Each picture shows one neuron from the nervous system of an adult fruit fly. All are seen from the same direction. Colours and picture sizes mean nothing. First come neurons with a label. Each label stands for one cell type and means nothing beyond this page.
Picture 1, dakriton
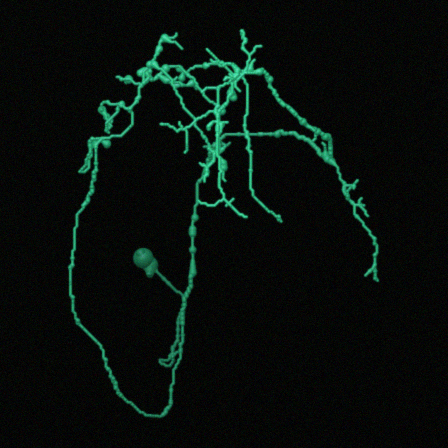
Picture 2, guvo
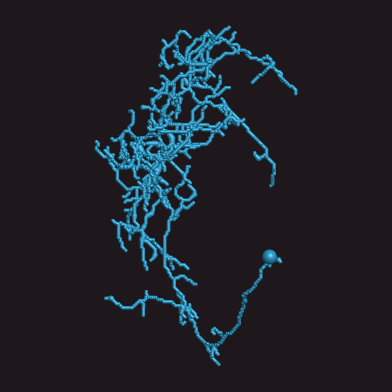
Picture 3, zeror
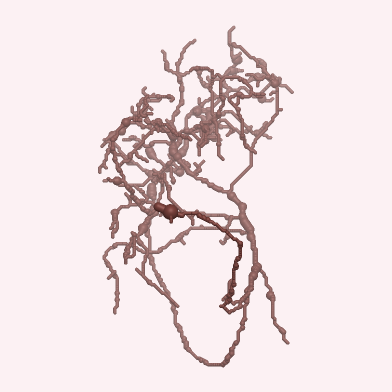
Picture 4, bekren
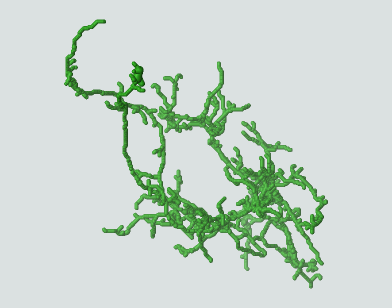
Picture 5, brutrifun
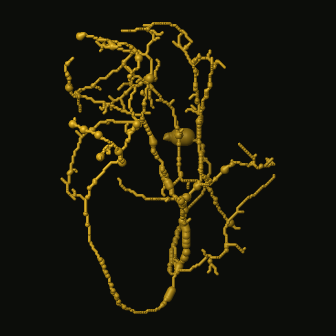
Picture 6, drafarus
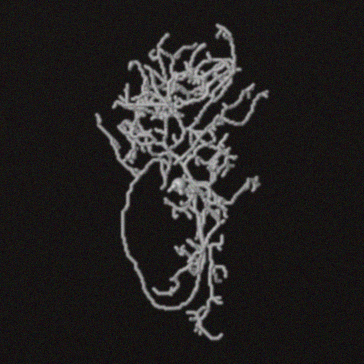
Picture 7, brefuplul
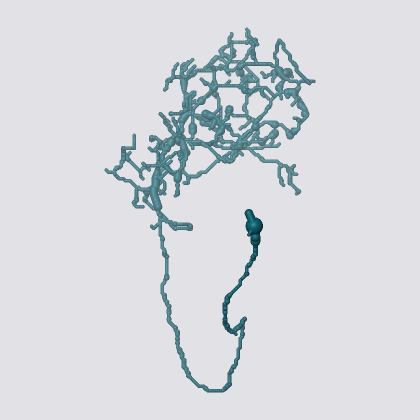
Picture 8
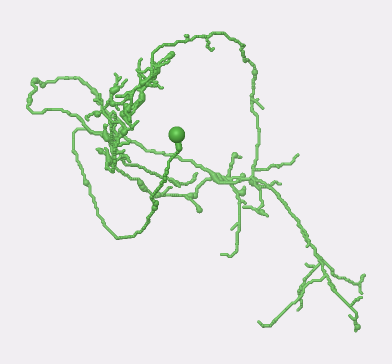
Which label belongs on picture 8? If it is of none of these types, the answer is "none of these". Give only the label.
none of these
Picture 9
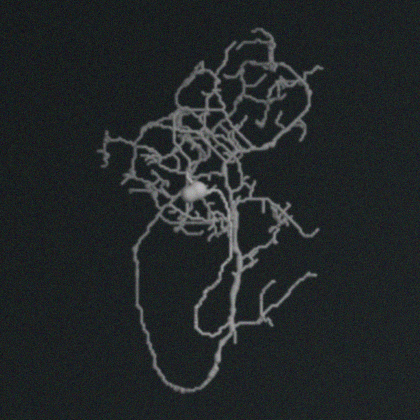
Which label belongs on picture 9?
drafarus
